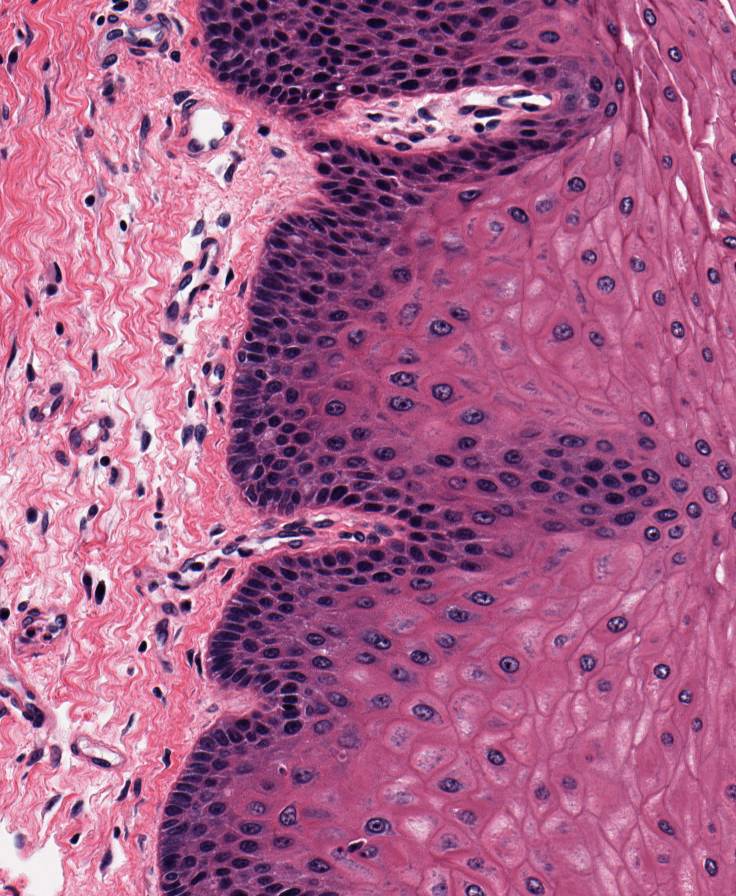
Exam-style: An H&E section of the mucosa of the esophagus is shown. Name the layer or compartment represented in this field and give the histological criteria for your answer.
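Stratified squamous nonkeratinized epithelium, right two-thirds of field; connective tissue, left third. Nuclei kept in cells up to the right edge; no anucleate keratin layer.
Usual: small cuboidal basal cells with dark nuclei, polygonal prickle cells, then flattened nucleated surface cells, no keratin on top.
Basal cells along left edge of epithelium: small, crowded, darkly stained, dense nuclei. Border with connective tissue undulates; papillae push rightward into epithelium.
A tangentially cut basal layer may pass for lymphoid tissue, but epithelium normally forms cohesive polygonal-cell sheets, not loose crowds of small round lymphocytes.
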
